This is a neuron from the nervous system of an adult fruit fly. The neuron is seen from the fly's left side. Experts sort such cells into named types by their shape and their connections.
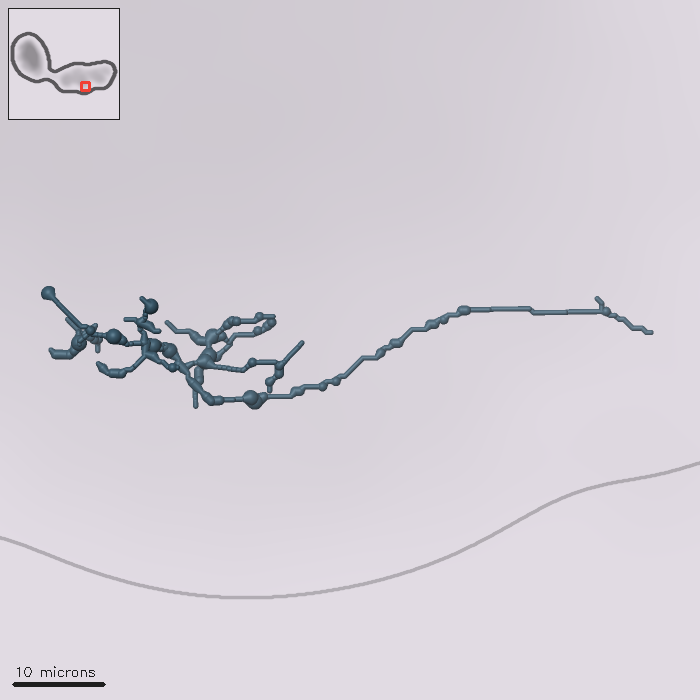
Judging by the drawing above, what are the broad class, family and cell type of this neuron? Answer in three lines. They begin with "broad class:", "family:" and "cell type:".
broad class: sensory neuron entering the nerve cord
family: class mechanosensory tactile
cell type: SNta26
